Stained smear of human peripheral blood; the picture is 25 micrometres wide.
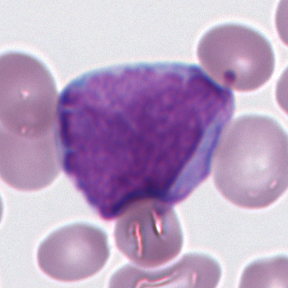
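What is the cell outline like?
Angular, with fairly straight sides.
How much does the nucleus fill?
Most of the cell, leaving a narrow cytoplasmic rim widest on the right.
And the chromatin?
Fine, evenly spread, without coarse clumps.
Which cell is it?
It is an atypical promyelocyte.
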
